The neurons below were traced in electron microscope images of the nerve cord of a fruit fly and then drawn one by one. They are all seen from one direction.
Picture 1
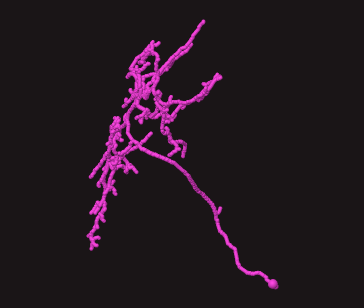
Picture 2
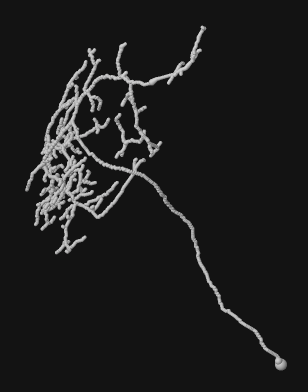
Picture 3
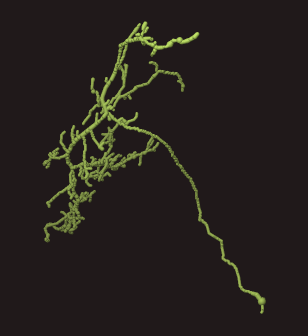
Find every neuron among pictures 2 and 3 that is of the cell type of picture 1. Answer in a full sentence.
None of them is of the same cell type.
